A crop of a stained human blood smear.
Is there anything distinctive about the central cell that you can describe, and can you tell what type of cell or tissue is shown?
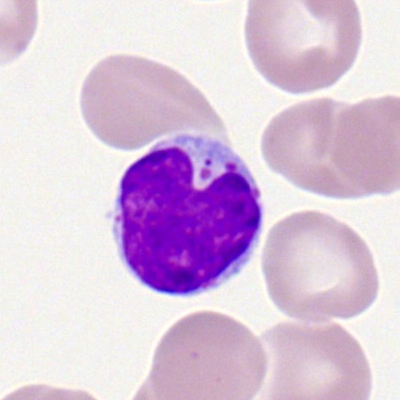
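Heart-like nuclear shape, from a notch cut into the top edge. Nucleus fills most of the cell. Scant pale blue cytoplasmic rim around it. A few small reddish-purple granules in the cytoplasm near the notch. Identification: lymphocyte.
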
